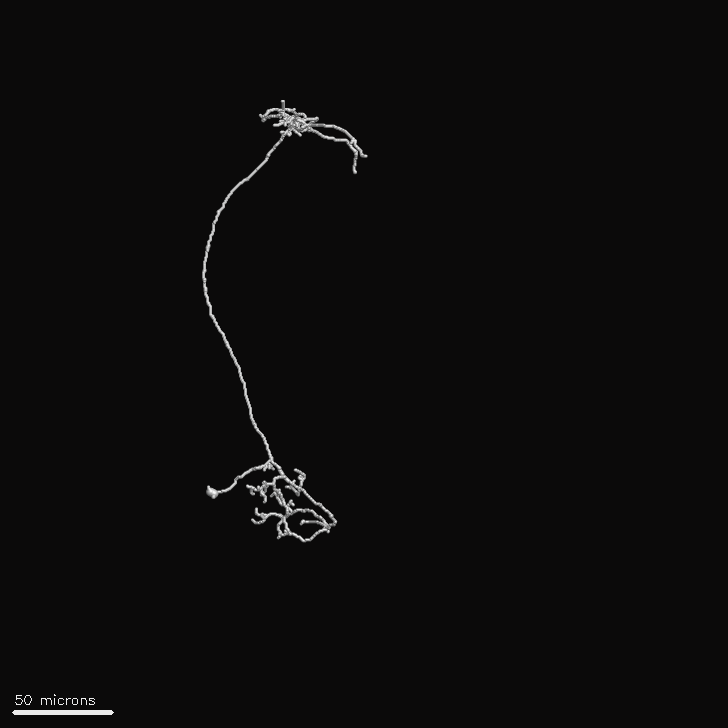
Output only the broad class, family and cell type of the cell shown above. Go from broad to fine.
central-brain intrinsic neuron; hemilineage FLAa2; SMP736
